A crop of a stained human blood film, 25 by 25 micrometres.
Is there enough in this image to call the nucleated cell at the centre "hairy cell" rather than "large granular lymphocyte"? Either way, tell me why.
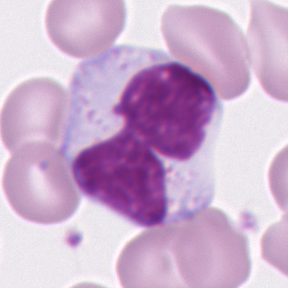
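This is a large granular lymphocyte, not a hairy cell. What decides it is the fine pinkish-purple granules scattered through the cytoplasm.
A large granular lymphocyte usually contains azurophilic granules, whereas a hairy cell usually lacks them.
The chromatin is deep purple, finely mottled and streaky. The cytoplasm is widest on the upper-left side of the nucleus. The outline is angular rather than round, with fairly straight stretches of edge, and the cell is about 15 micrometres across.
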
